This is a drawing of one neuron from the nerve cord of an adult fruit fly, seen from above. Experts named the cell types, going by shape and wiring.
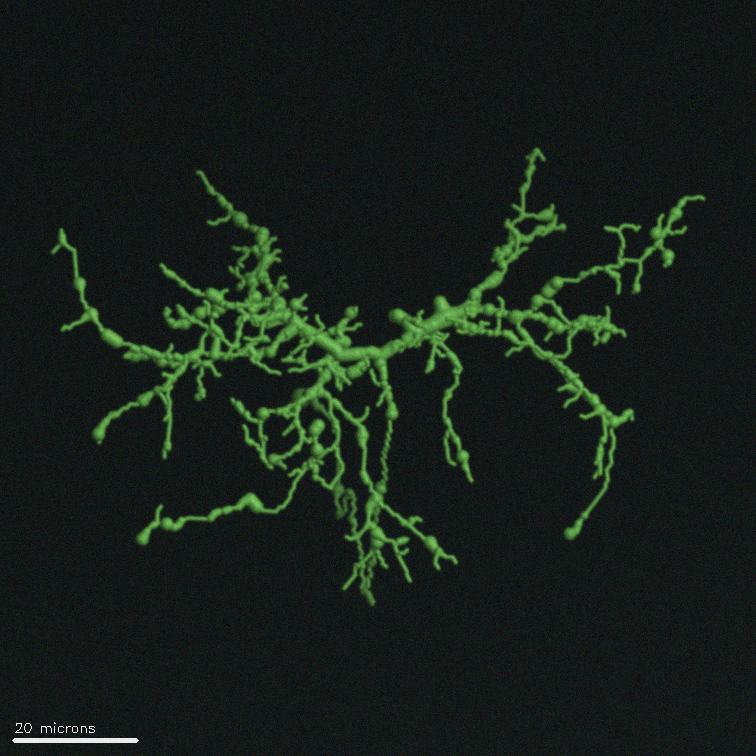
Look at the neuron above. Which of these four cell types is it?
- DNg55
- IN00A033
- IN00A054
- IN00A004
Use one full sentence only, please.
On the level of cell type, this neuron is IN00A054.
